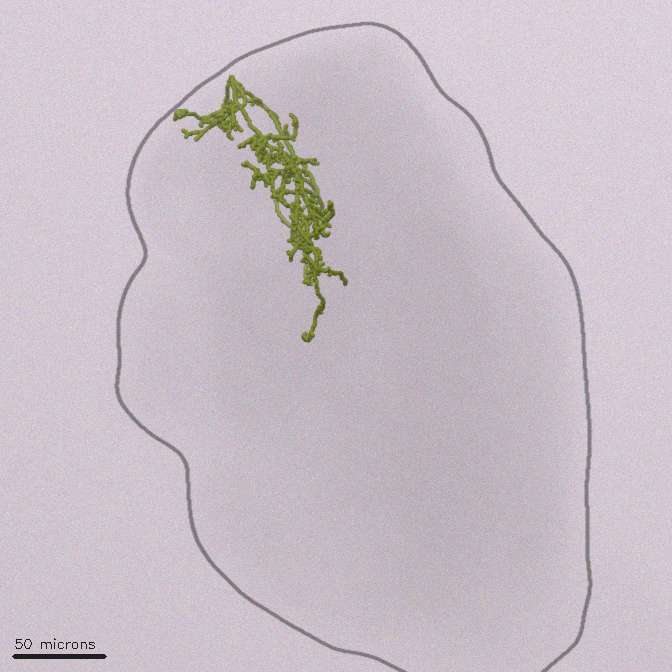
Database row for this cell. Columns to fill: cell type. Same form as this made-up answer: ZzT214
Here: SIP119m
